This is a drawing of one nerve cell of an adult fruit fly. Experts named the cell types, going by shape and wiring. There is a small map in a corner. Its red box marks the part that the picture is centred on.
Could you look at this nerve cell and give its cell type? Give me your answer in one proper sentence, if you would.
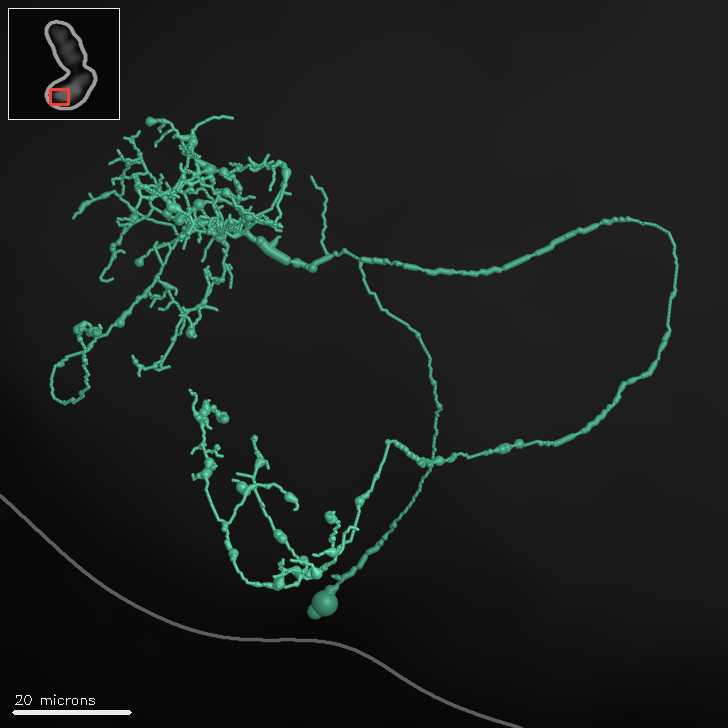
This particular nerve cell has the cell type CB2596.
